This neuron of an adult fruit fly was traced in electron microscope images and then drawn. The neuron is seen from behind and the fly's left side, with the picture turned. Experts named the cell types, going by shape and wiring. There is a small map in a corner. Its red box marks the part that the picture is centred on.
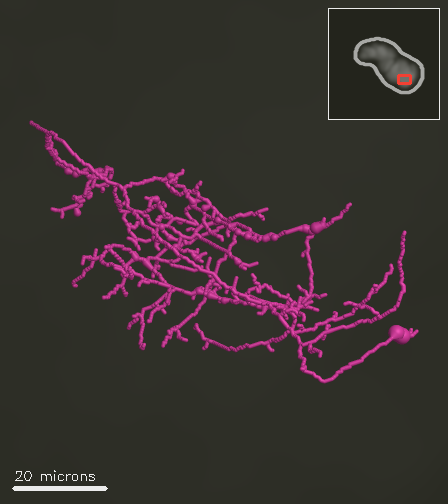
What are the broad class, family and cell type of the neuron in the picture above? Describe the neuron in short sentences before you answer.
From left to right in the picture it spans about 85 microns. Dozens of branch ends can be seen. It is a central-brain intrinsic neuron. Its family is called class DAN. The cell type is PAM08.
